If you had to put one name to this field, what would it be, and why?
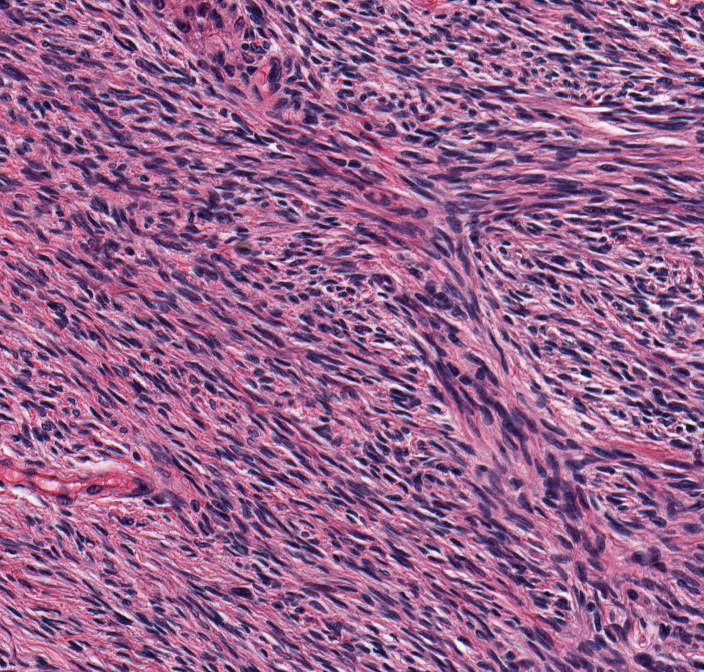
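What you've got here is ovarian cortex. It's the dense packing that settles it: spindle cells fill the whole field in fascicles.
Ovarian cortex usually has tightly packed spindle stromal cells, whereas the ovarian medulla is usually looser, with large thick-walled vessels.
The fascicles meet and cross at varying angles, with one band running obliquely from the top centre toward the lower right.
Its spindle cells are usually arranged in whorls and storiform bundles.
Cytoplasm is scant and pale pink, cell borders are indistinct, and thin pink collagen strands run between the cells.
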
